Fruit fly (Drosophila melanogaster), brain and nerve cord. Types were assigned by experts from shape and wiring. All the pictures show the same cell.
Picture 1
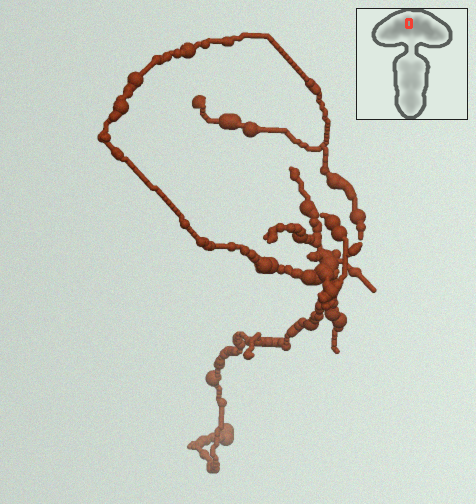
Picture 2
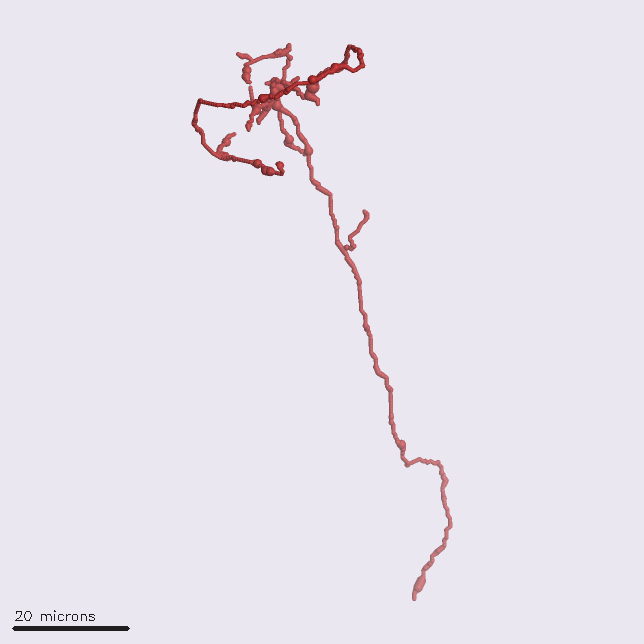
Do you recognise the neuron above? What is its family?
class gustatory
